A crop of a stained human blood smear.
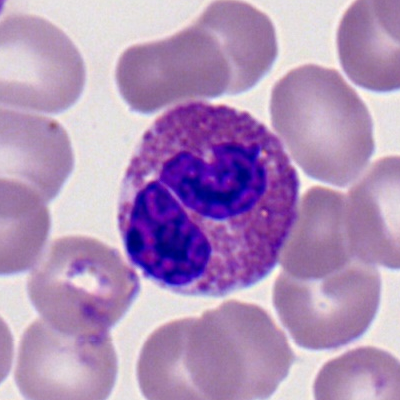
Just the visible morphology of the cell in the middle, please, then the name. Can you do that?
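Start with the nucleus, which is divided into two lobes. See how the upper lobe curves like a crescent. Its chromatin is dark purple and coarsely clumped. Granules fill the cytoplasm all the way around the nucleus. What you're looking at is an eosinophil.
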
